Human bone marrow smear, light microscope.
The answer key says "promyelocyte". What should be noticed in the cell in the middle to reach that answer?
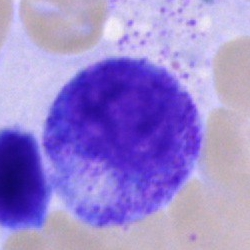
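This promyelocyte has a roughly round outline, and its pale bluish cytoplasm is widest below the nucleus.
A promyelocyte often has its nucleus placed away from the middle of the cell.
The uneven spread of cytoplasm, broadest beneath the nucleus, agrees with such an off-centre placement.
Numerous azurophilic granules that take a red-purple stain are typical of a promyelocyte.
Purple granules are scattered through the cytoplasm and over the nucleus, which is in keeping with this. Just below the nucleus, the cytoplasm also shows a paler, less granular patch.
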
